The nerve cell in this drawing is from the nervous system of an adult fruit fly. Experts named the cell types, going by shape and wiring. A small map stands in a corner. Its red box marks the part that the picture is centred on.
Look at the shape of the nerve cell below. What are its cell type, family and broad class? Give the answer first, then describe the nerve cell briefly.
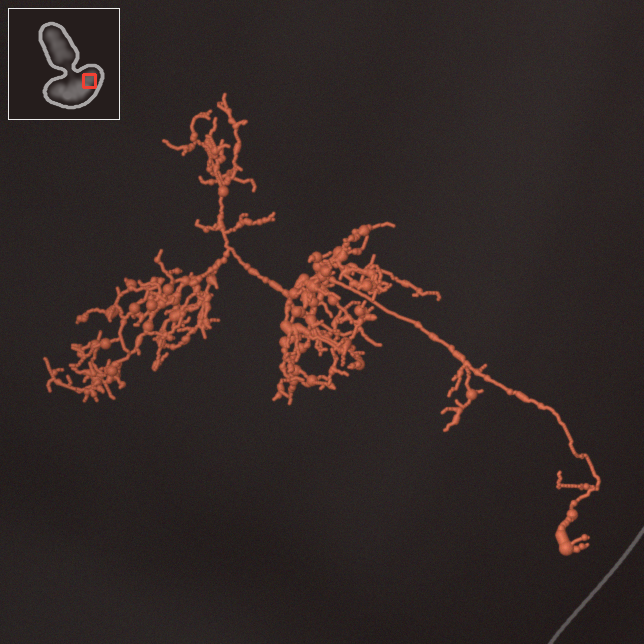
It is of cell type TmY15. Its family is TmY. It is an optic-lobe intrinsic neuron. It is in the brain and does not reach the nerve cord. The cell body can be seen at the lower right of the picture.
